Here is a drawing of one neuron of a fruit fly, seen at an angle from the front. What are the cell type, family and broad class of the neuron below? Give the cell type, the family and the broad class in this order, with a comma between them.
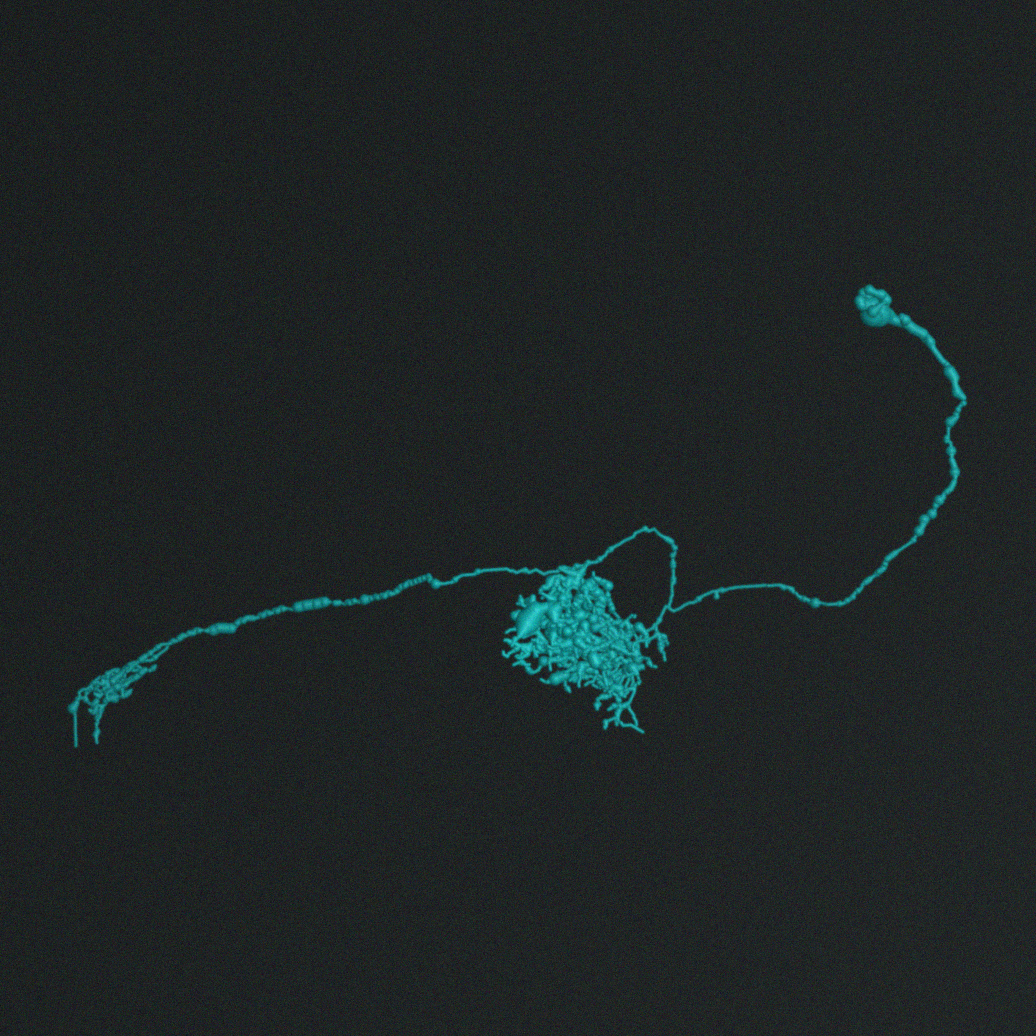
EL, class CX, central-brain intrinsic neuron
